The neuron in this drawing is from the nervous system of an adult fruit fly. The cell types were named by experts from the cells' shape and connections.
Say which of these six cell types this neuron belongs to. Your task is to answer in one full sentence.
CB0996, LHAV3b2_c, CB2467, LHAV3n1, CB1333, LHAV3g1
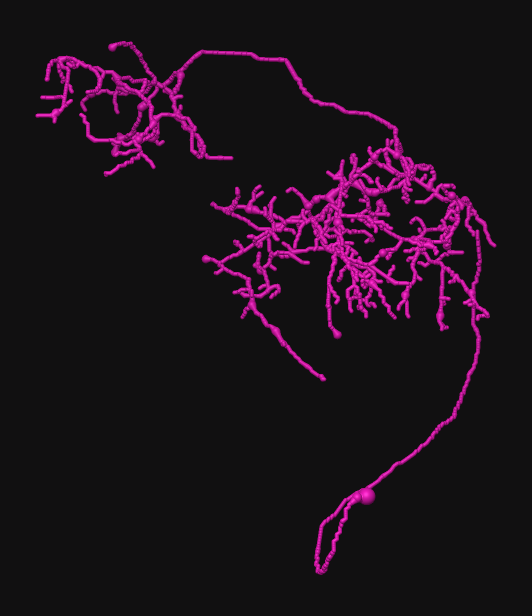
This neuron is recognized as the cell type LHAV3b2_c.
